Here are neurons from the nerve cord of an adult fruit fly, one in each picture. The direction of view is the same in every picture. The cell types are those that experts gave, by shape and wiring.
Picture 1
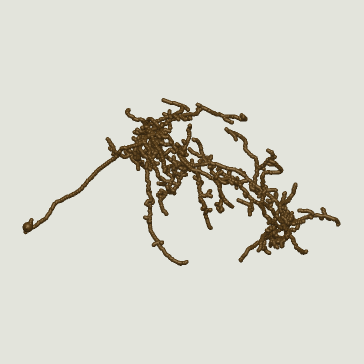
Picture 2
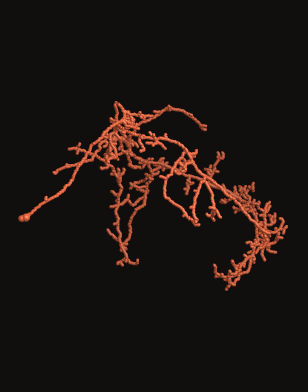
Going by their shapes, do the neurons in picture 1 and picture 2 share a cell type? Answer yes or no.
yes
